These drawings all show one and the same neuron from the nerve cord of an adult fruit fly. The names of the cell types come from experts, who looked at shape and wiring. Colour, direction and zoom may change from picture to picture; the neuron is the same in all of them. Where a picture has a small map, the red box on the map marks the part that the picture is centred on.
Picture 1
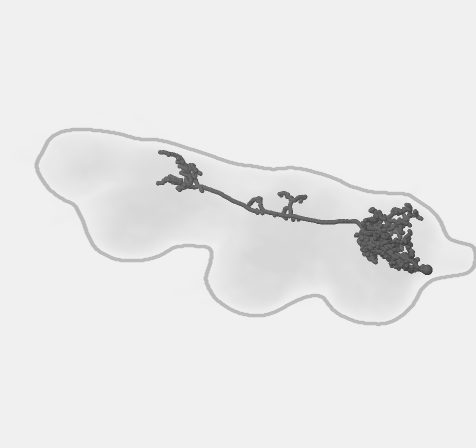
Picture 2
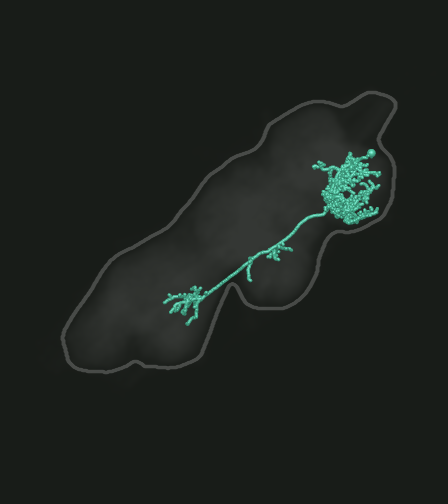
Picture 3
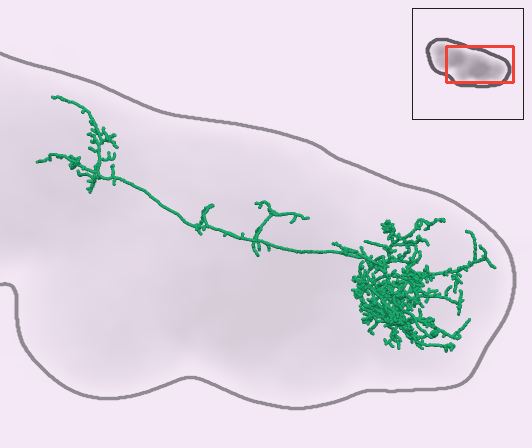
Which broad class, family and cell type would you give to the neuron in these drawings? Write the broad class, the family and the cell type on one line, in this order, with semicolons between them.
nerve-cord intrinsic neuron; hemilineage 07B; IN07B014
